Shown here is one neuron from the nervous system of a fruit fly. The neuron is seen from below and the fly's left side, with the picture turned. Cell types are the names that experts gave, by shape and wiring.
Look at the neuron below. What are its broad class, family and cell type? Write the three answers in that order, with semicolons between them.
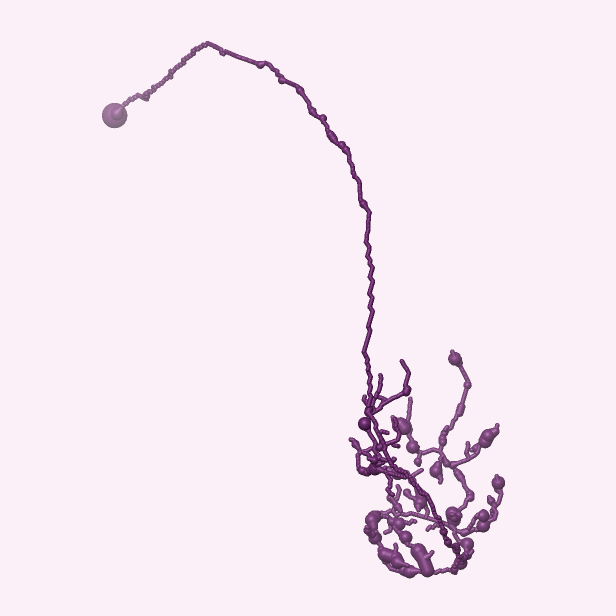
central-brain intrinsic neuron; class CX; vDeltaI_a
